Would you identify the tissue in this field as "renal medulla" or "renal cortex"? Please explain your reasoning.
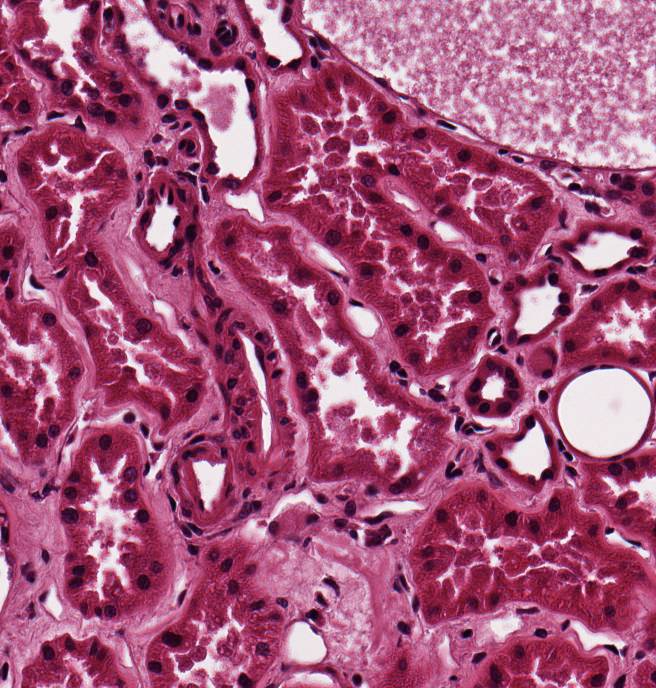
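This is renal cortex. Its tubules are closely packed and cut in round, oblique and elongated profiles.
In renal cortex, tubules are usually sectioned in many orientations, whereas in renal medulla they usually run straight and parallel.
Most tubules are lined by a single layer of cuboidal to low columnar cells with abundant, deeply eosinophilic cytoplasm and round, dark nuclei in one row. The larger tubules have narrow, ragged lumens with frayed pale pink material along their free surfaces.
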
